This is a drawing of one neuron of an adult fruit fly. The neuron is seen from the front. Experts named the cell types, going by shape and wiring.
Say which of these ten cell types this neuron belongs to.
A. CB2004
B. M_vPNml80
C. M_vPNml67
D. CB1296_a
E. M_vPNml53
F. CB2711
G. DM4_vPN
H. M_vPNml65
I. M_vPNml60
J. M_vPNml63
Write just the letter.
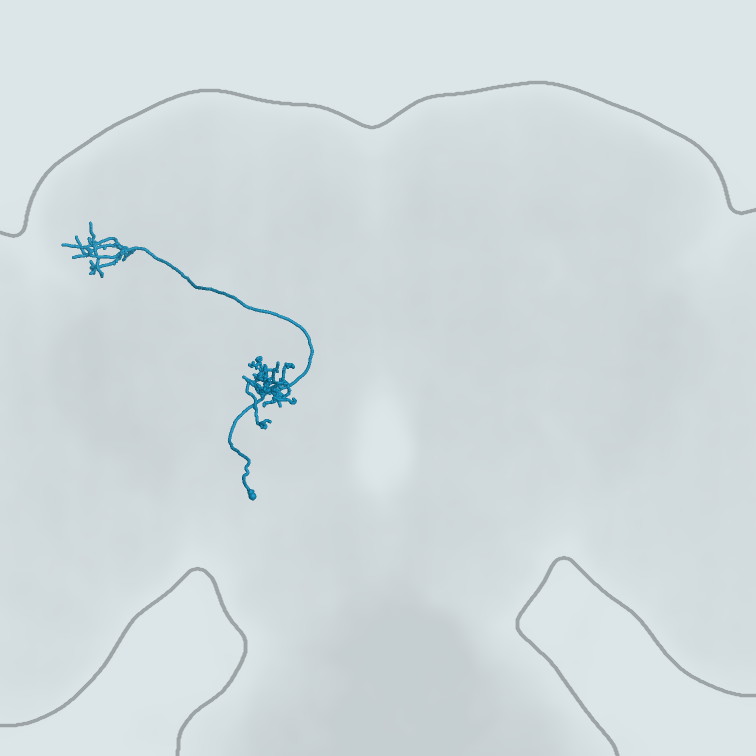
C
